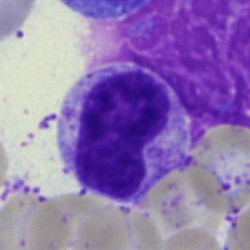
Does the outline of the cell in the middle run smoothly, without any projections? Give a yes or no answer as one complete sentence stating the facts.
Yes, the border of this cell is smooth and even.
